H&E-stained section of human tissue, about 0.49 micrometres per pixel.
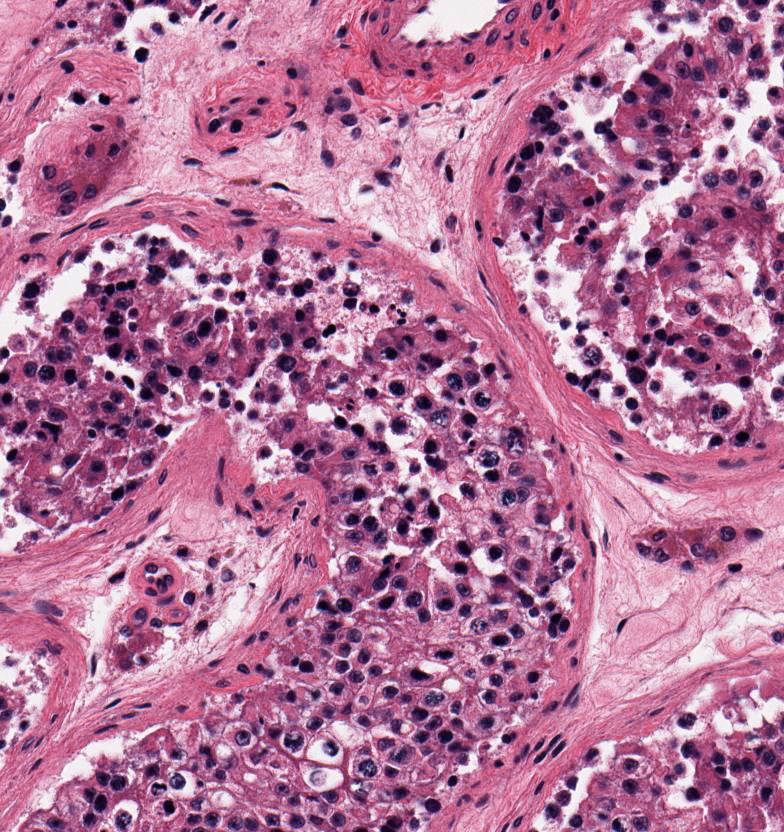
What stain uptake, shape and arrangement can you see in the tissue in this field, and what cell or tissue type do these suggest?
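Each nest is bounded by several layers of elongated spindle cells with circumferentially running nuclei. In the upper left of the central nest, many small, very dark, shrunken nuclei lie among loosened cells. Near the bottom centre, some larger cells have clear cytoplasm and large round nuclei. No fat cells are present. The tissue is testis.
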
